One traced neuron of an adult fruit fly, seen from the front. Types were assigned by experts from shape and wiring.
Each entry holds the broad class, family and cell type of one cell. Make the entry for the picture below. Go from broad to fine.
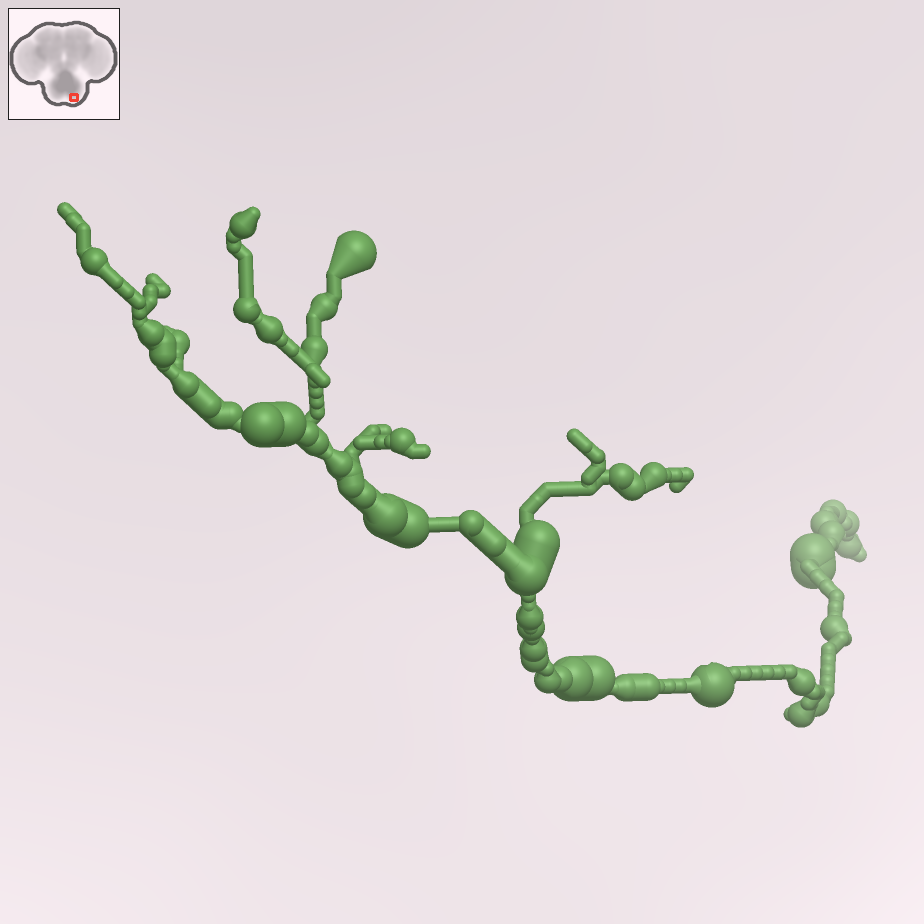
sensory neuron entering the nerve cord; class mechanosensory tactile; SNta20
